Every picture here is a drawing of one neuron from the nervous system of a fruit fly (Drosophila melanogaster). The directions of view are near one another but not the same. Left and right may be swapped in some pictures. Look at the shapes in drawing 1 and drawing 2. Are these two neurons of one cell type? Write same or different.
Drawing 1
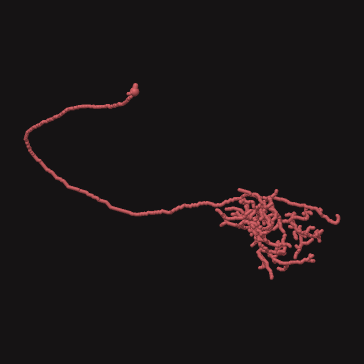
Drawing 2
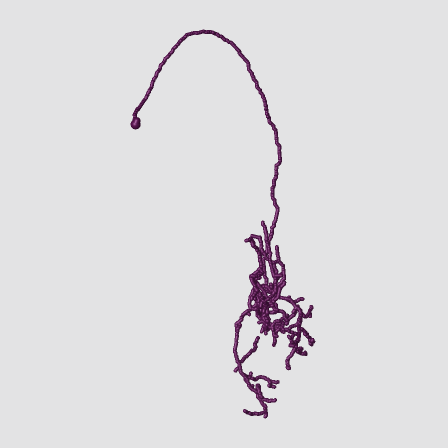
different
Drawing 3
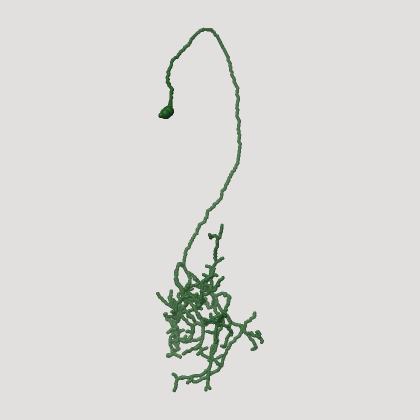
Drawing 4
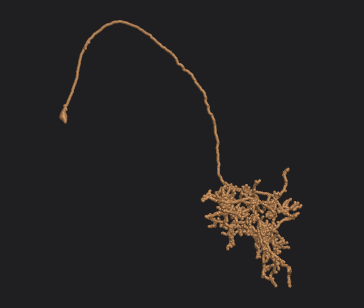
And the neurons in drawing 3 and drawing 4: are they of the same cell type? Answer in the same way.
different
